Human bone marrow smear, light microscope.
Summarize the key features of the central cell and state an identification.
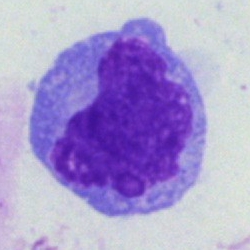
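Taking the outline first, it is roughly round, with a small rounded bulge at the top. Next, the nucleus has an irregular, lobulated outline with folds and indentations. The cytoplasm forms a rim that is widest on the left side of the nucleus, and it shows no distinct granules. This cell is a monocyte.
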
